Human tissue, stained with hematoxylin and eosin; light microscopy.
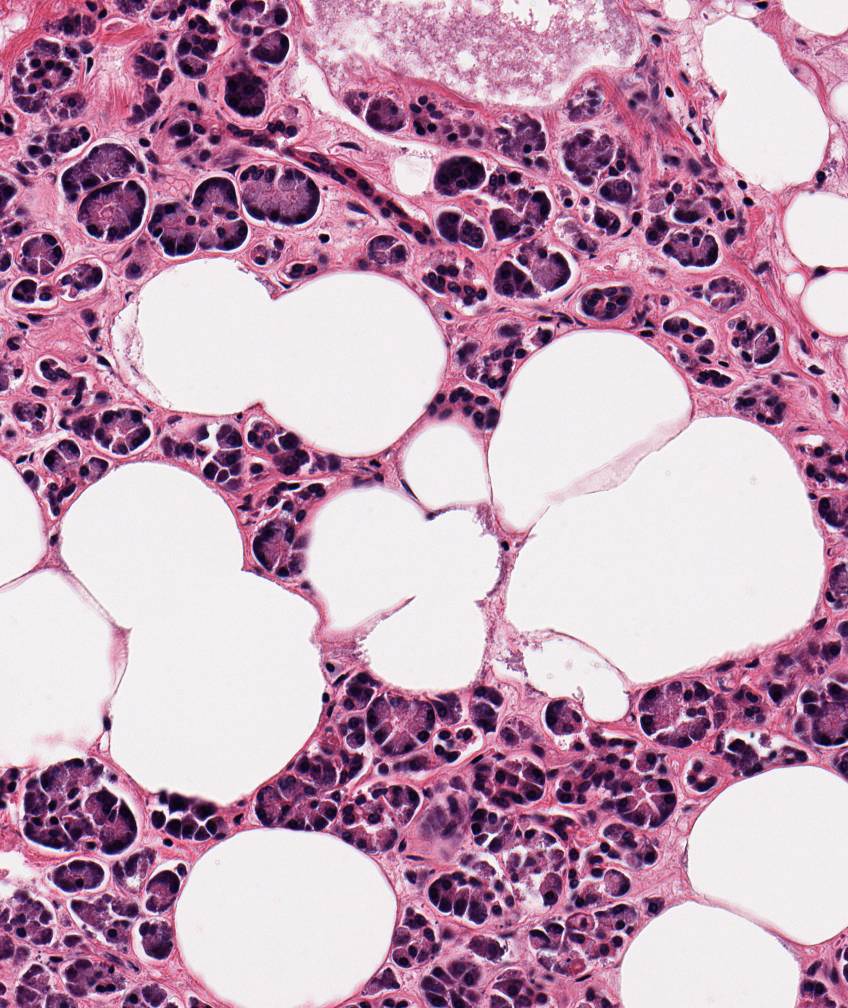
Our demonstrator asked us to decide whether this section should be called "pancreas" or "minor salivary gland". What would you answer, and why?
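This is pancreas. Small rounded clusters of glandular cells fill the field, interrupted by scattered large empty spaces. Each acinus is small, a few wedge-shaped cells around a tiny central point, with small, round, dark nuclei toward its outer edge. What decides it is the cytoplasm of the acinar cells, which is deeply purple and basophilic, not pale and foamy.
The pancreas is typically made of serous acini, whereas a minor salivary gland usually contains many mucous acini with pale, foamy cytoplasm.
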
